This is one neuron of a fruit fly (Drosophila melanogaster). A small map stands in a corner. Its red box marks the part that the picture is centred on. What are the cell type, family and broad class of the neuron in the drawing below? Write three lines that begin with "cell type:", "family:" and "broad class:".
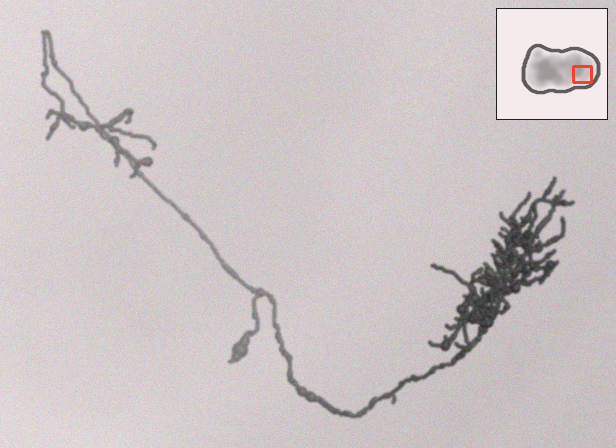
cell type: MeLo7
family: MeLo
broad class: optic-lobe intrinsic neuron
